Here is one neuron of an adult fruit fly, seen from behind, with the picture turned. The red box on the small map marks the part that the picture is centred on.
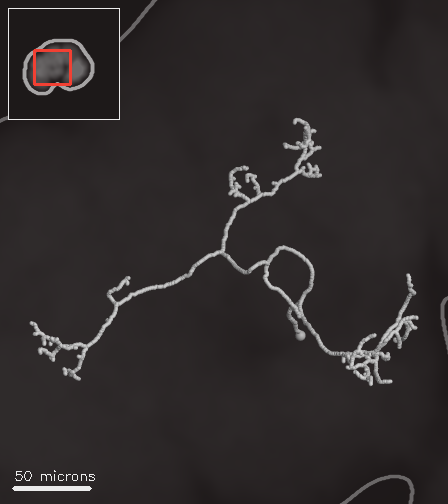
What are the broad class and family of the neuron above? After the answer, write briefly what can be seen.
It is a central-brain intrinsic neuron. Its family is hemilineage PSa1. From left to right in the picture it spans about 250 microns. In this view it is wider than it is tall.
